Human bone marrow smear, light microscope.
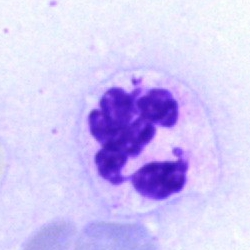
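Segmented neutrophil: the nucleus is divided into several separate lobes, and a small knob projects from the top of the lower right lobe. The pale pinkish-lavender cytoplasm contains fine, faint pink granules.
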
